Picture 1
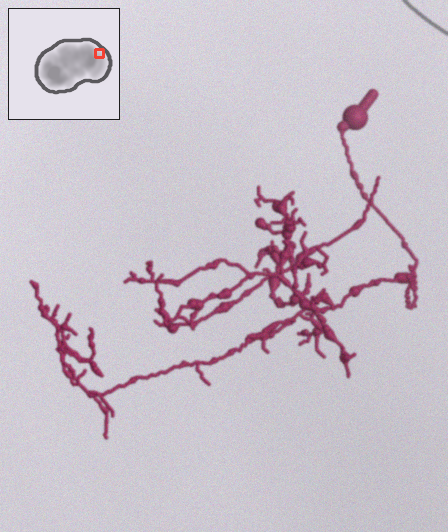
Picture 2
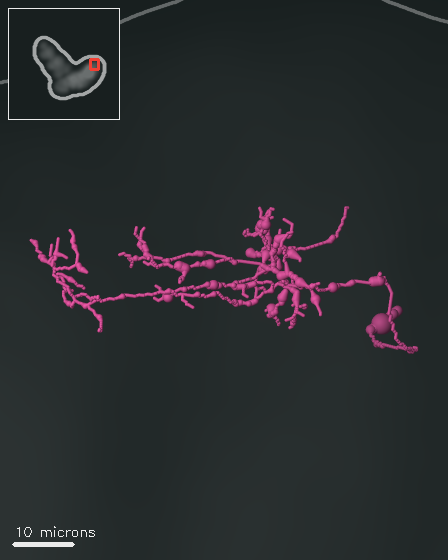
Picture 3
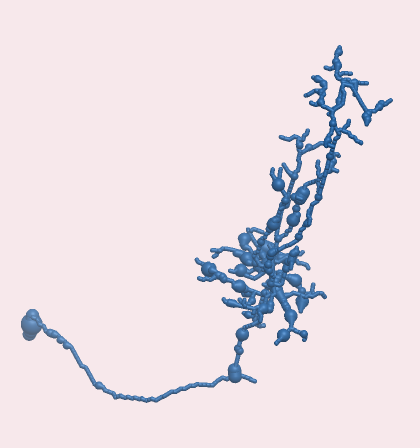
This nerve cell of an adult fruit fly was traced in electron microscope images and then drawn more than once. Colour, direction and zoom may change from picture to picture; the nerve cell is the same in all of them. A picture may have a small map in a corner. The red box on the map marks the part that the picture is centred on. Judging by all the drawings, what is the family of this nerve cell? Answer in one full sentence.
The family designation of this nerve cell is Mi.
